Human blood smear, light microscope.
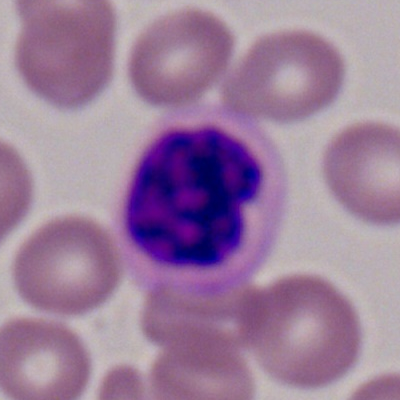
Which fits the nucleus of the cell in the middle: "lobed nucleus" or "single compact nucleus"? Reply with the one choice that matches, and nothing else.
Single compact nucleus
